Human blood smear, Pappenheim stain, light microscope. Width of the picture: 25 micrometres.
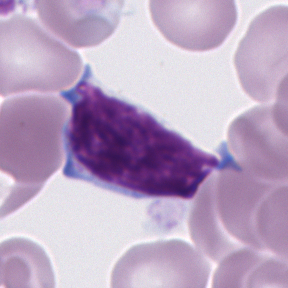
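Typical lymphocyte in a stained smear of peripheral blood, with an elongated nucleus of about 13 by 7 micrometres whose long axis runs from upper left to lower right. The chromatin is dark purple and coarsely clumped. Scant cytoplasm forms only a thin rim beside the nucleus. Pointed blue cytoplasmic tags project from the left and right ends of this typical lymphocyte.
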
